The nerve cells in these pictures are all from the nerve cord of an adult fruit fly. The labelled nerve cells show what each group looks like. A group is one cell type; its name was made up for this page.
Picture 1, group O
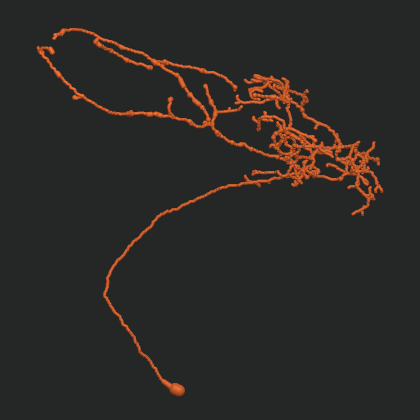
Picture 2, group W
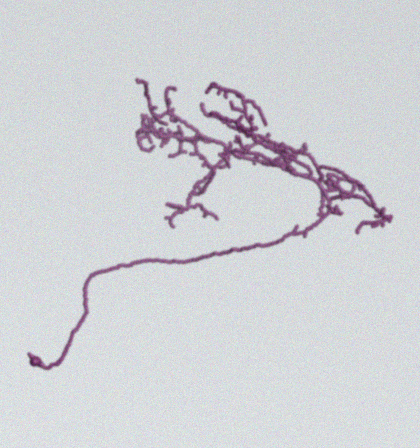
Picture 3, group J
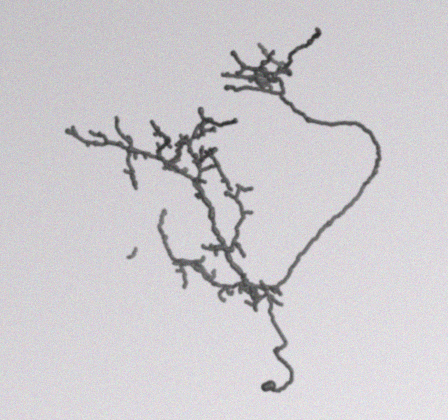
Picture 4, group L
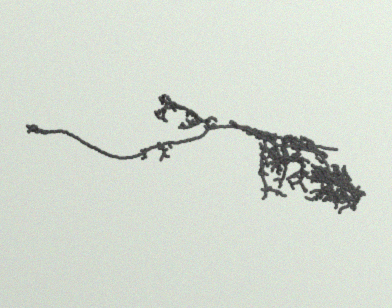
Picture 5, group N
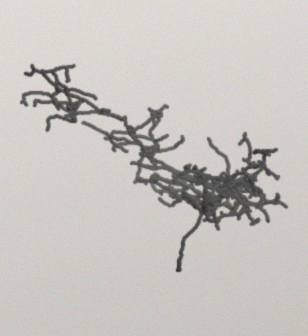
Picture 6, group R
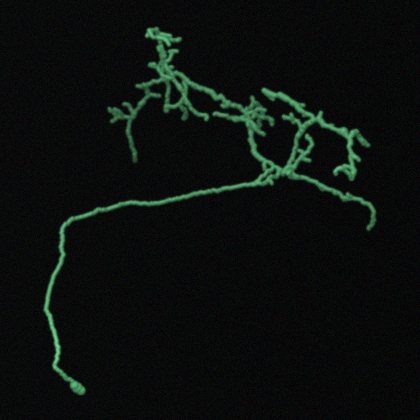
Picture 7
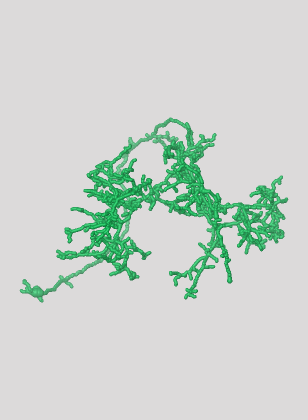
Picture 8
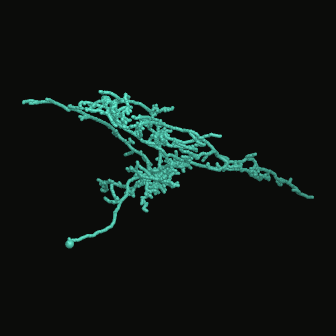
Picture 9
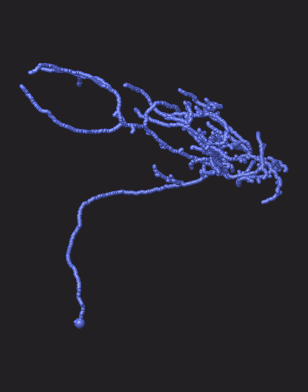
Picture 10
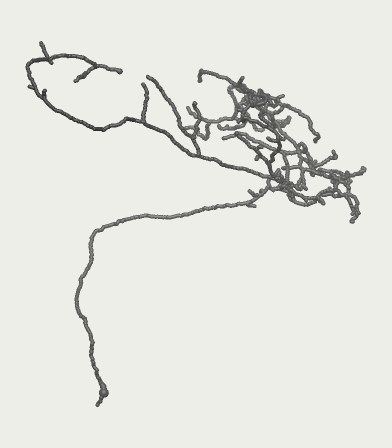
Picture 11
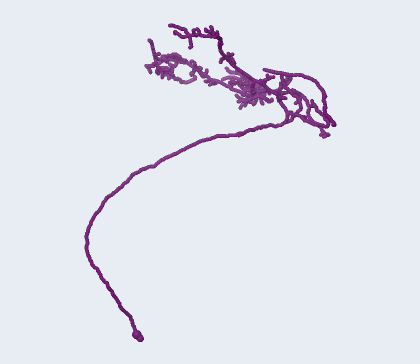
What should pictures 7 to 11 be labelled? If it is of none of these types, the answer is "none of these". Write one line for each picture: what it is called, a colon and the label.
7: none of these
8: group N
9: group O
10: group O
11: group W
